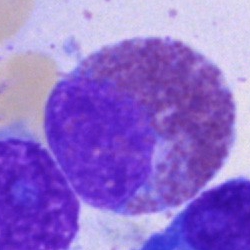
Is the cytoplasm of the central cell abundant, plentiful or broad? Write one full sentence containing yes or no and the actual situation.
Yes, the cytoplasm of this cell is abundant.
